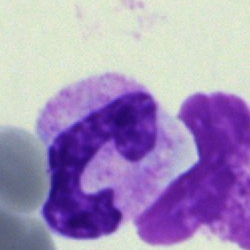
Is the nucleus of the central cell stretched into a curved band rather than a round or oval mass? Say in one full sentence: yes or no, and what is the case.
Yes, there is a nucleus drawn out into a curved band, lacking separate lobes.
